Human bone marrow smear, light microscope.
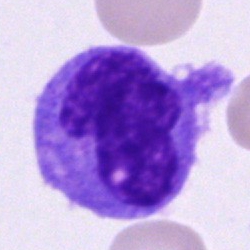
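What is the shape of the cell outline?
Roughly round, apart from a ragged cytoplasmic projection at the upper right that contains a small clear circle.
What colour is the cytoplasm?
Blue-purple.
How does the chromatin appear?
Dark purple and clumped, with lighter patches between the clumps.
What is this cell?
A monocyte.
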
